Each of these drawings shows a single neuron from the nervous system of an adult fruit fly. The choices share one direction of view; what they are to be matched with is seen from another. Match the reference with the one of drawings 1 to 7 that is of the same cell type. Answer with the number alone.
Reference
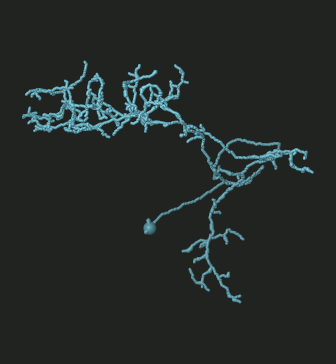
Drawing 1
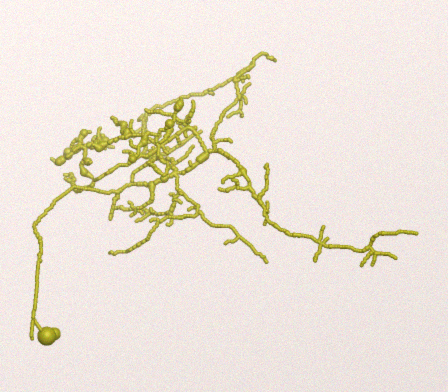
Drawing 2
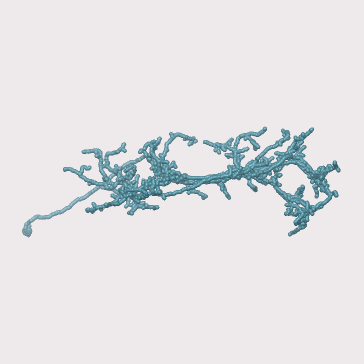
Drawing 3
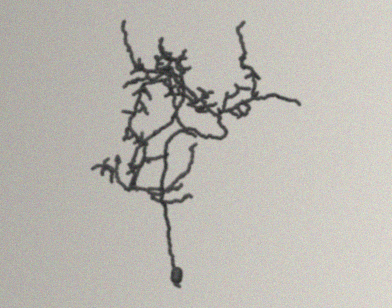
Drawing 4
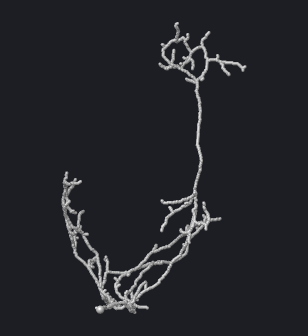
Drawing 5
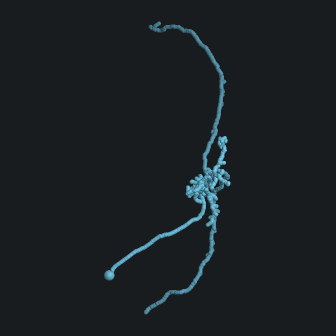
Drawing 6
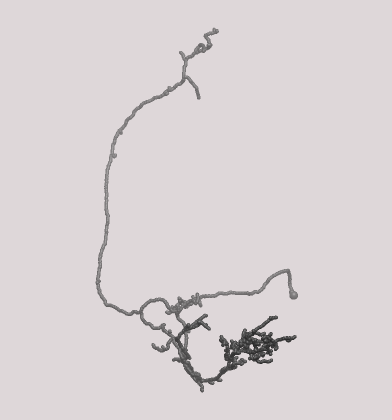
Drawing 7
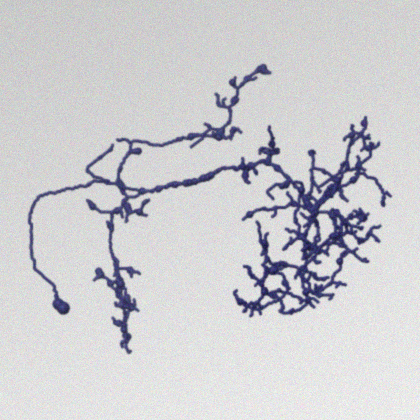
7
